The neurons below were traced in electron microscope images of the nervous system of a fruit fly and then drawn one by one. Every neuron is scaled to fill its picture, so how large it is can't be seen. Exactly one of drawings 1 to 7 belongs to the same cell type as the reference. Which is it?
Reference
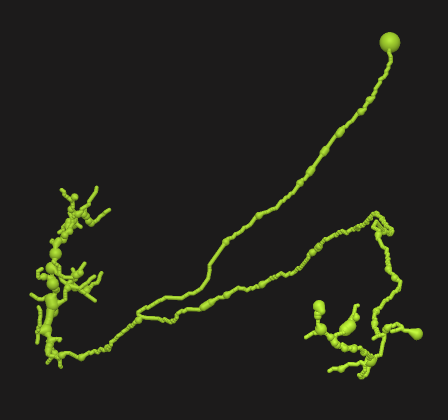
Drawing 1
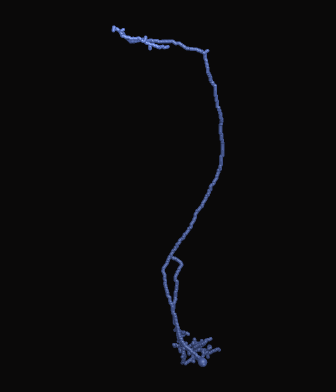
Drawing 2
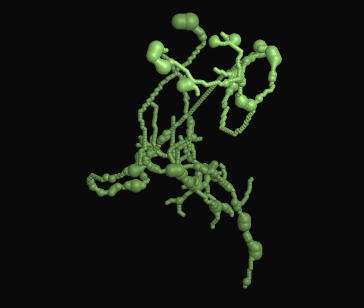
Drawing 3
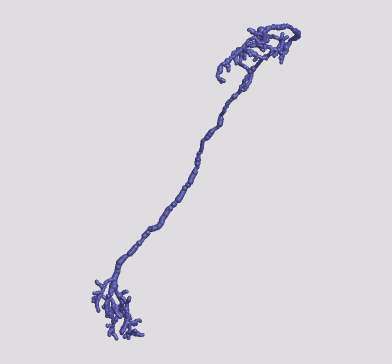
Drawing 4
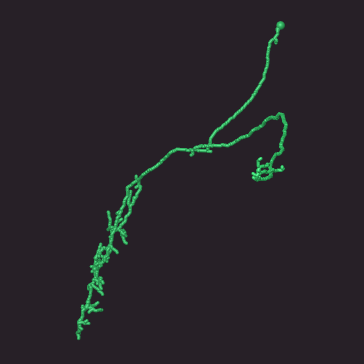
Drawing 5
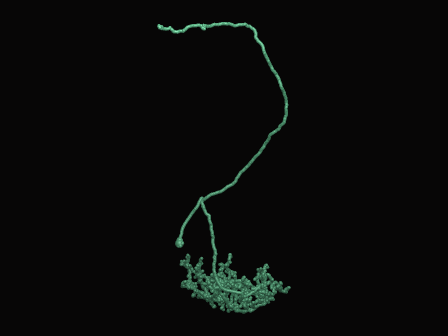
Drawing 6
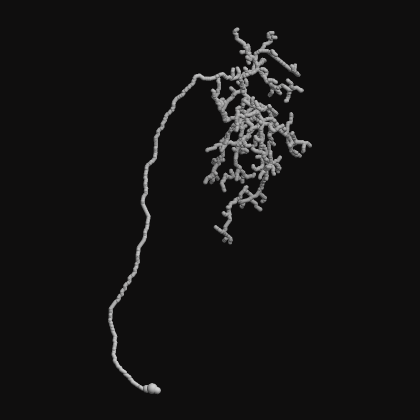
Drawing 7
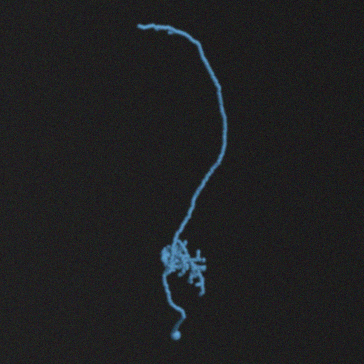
Drawing 4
